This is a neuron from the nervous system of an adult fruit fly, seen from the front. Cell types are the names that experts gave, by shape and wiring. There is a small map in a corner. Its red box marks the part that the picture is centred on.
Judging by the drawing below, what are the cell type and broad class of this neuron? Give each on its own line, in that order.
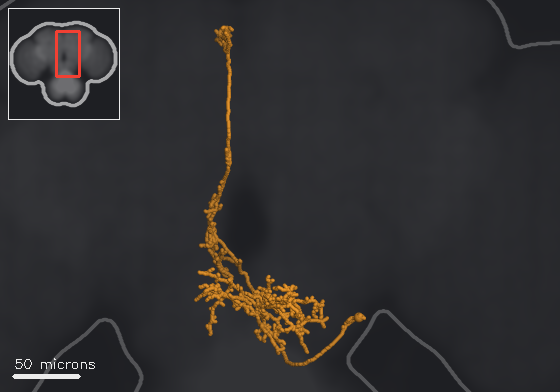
GNG540
central-brain intrinsic neuron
